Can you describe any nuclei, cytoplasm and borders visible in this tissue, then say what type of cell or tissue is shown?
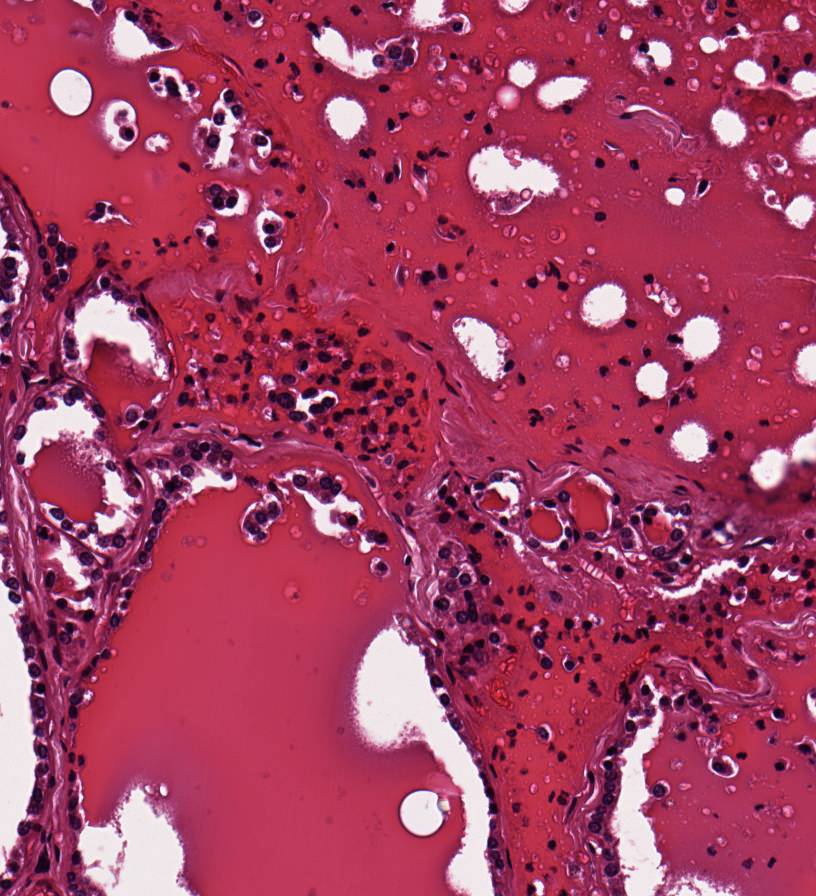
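Small dark nuclei and small round red cells are scattered within pink material in the upper part. Thin pink fibrous septa run between the filled spaces, mostly along the left and lower parts. On the left, these septa are lined by a single row of cells with small, dark, round nuclei. A dense cluster of small dark nuclei sits just left of centre. The tissue is thyroid.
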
